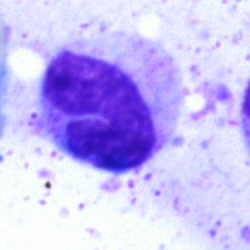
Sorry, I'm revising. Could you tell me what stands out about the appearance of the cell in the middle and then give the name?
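Nucleus: deep cleft cutting in from the lower left side. Chromatin: dark purple, patchy rather than smooth. Cytoplasm: pale lilac-grey, with faint, fine pink-purple granules. Band neutrophil.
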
